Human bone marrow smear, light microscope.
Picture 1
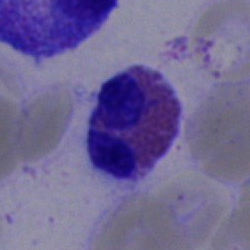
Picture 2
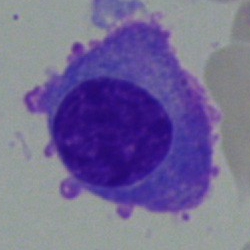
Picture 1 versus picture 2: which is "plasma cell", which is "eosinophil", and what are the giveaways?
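An eosinophil appears in picture 1, a plasma cell in picture 2. The eosinophil has a rounded, slightly oval outline, while the plasma cell's outline is irregular and studded with small rounded blebs. Cytoplasm differs too: grainy with reddish granules in picture 1, but plentiful and blue-purple in picture 2, widest on the upper and right sides and without clear vacuoles.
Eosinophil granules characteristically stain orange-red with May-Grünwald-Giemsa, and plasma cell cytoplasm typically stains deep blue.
The plasma cell's nucleus sits off-centre toward the lower left.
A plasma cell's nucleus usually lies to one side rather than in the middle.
In the eosinophil the chromatin is dense and dark purple, with no nucleoli visible.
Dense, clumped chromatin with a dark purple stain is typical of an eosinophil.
A small cluster of purple specks lies to the upper right of the eosinophil.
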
